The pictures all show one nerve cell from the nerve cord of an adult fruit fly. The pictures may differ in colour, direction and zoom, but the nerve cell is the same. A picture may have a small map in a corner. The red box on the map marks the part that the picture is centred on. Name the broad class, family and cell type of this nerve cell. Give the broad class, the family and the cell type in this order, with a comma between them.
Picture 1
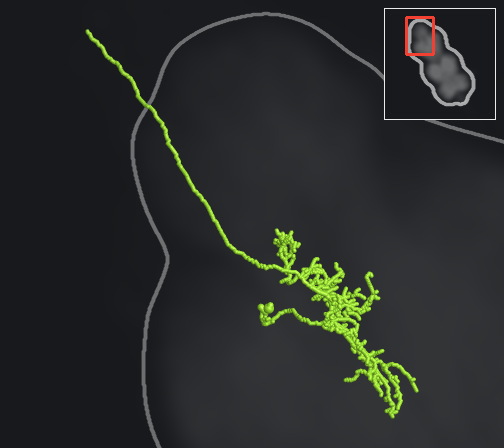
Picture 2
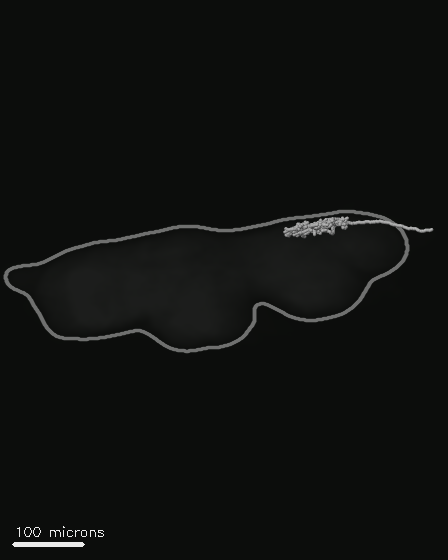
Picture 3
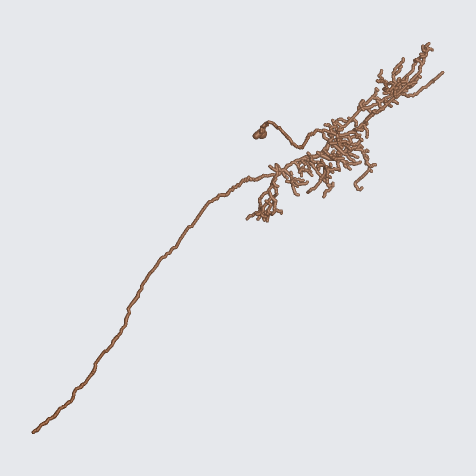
motor neuron of the nerve cord, MNad, MNad01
